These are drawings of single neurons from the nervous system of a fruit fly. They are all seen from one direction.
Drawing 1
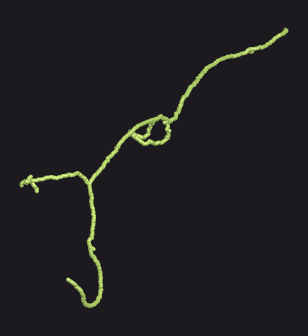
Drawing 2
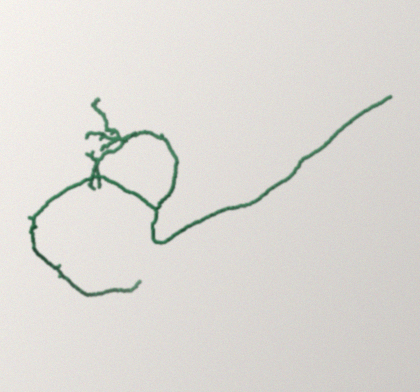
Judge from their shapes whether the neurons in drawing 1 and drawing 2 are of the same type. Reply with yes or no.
no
